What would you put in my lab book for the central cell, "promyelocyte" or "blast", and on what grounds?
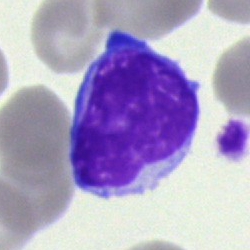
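Blast.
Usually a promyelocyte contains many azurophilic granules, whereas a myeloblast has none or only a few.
Nucleus fills most of the cell; chromatin deep purple with small scattered paler spots. Cytoplasm a narrow rim, widest at the lower right, pale greyish-blue there.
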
